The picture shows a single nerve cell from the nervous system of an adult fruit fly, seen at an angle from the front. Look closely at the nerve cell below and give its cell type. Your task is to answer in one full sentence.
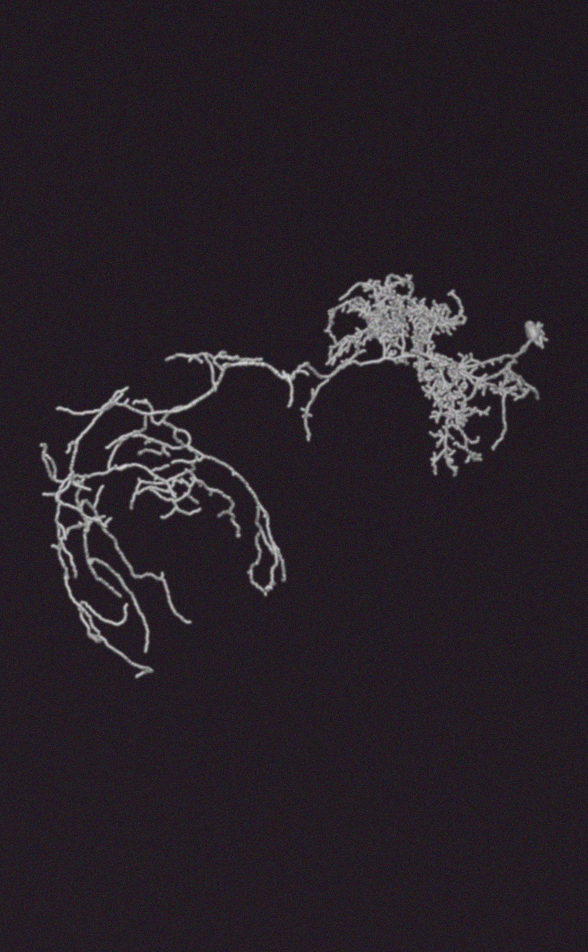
The nerve cell here falls under cell type IN03A003.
